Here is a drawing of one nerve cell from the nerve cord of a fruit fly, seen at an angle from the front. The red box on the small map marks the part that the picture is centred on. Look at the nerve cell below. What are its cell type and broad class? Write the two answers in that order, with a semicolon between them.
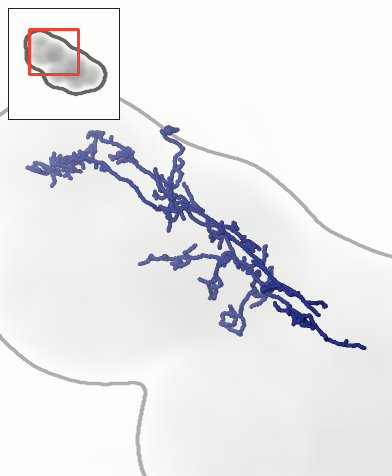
INXXX304; nerve-cord intrinsic neuron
